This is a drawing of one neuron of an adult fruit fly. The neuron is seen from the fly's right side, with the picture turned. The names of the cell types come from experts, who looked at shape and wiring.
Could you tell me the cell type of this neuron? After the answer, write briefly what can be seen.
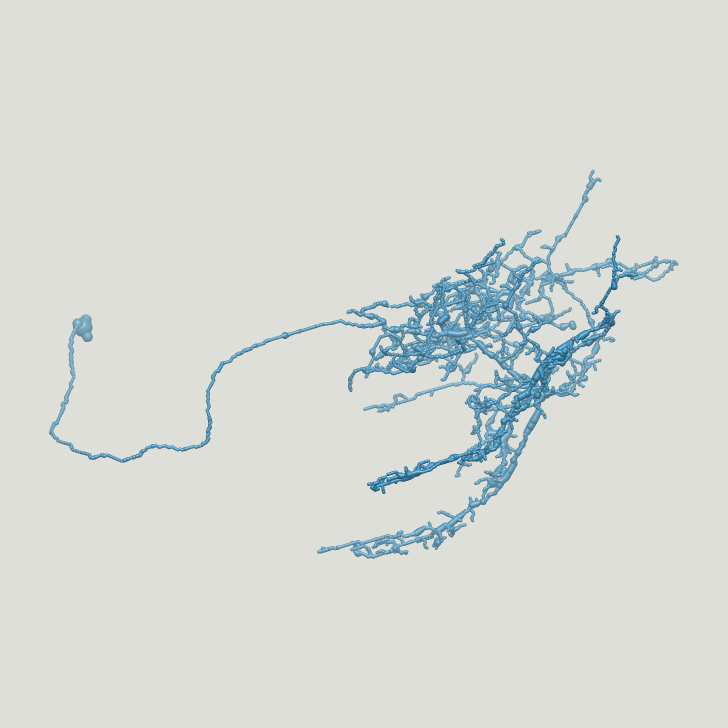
It is of cell type GNG141. Its broad class is central-brain intrinsic neuron. Its cell body lies on the left of the picture. As drawn here it is wider than it is tall.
